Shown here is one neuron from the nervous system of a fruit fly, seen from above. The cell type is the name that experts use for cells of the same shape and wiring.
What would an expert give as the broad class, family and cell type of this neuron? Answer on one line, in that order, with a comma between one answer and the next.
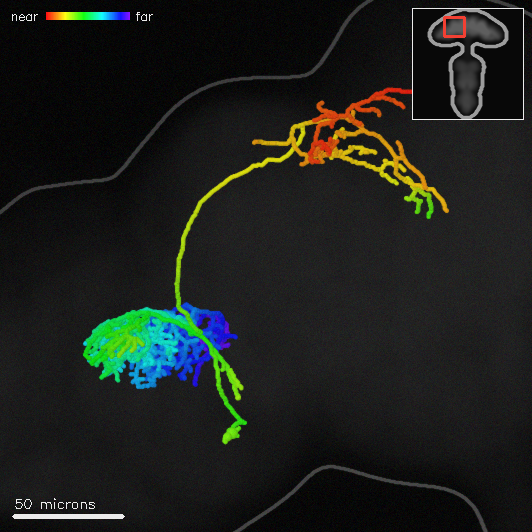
visual projection neuron, LT, LT84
